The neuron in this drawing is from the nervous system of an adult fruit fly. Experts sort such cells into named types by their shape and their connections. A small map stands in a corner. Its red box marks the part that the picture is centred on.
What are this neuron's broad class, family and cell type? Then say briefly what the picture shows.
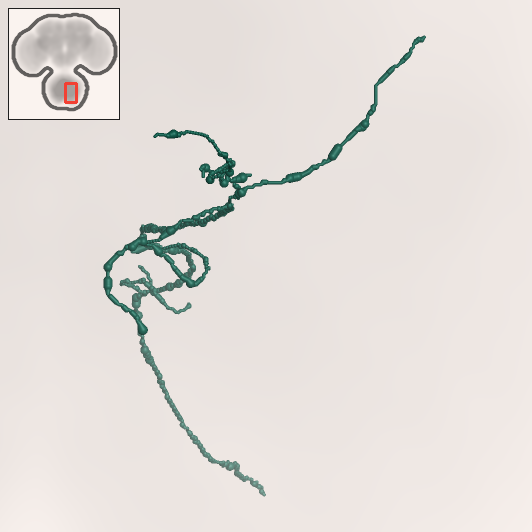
It is a sensory neuron entering the nerve cord. Its family is called class mechanosensory proprioceptive. The cell type is SNpp42. The drawing shows no cell body. There are a dozen or fewer branch ends.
